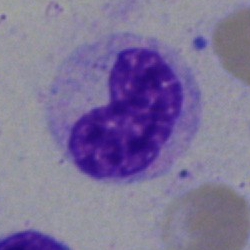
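Band neutrophil, central cell, stained human bone marrow smear under the light microscope. Round, smooth cell outline. Kidney-shaped nucleus with its notch toward the upper left. Chromatin dark purple and coarsely clumped, with small pale gaps. Cytoplasm without vacuoles.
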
